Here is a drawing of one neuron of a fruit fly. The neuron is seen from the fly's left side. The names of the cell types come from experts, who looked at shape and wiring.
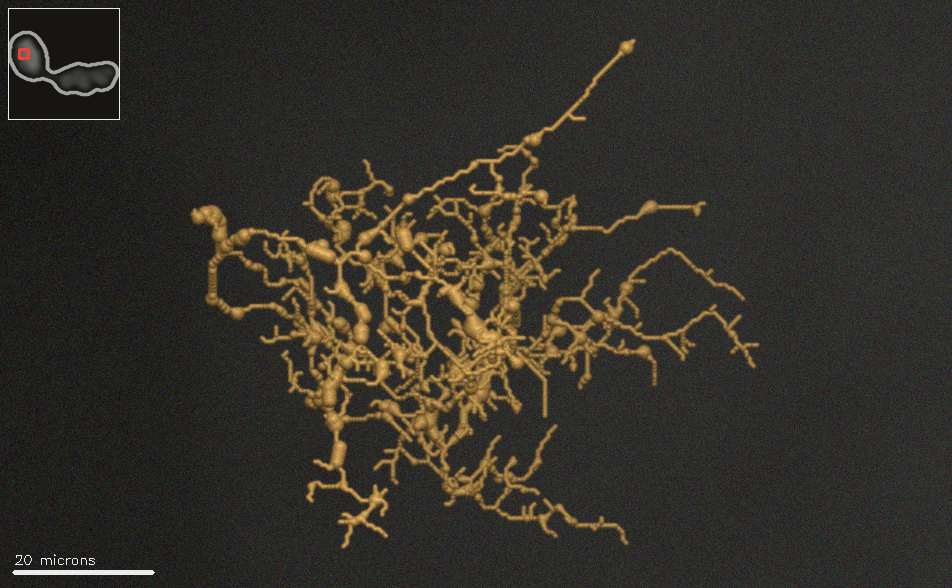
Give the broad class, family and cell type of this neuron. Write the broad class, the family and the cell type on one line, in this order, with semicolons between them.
central-brain intrinsic neuron; hemilineage VLPa1_lateral; AVLP298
